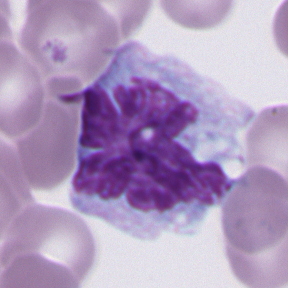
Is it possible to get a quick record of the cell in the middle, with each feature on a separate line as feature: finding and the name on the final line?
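Nucleus: several folded lobes, grouped around a central point
Centre: a small clear hole in the nucleus, I see
Nucleoli: none I can make out
Cytoplasm: no distinct coloured granules
Verdict: monocyte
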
